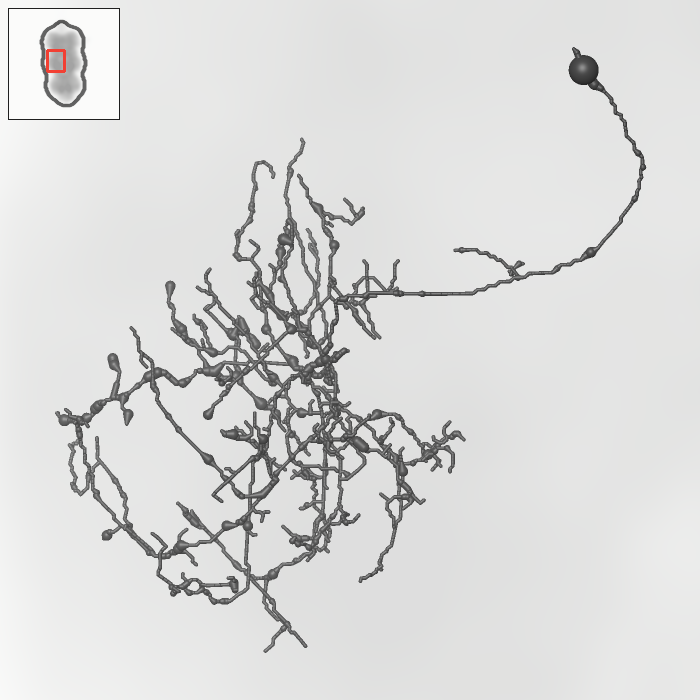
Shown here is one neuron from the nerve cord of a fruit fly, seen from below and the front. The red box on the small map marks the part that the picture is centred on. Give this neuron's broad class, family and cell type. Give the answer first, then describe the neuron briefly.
Its broad class is nerve-cord intrinsic neuron. Its family is hemilineage 14A. It is of cell type IN14A063. As drawn here it is about as wide as it is tall.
